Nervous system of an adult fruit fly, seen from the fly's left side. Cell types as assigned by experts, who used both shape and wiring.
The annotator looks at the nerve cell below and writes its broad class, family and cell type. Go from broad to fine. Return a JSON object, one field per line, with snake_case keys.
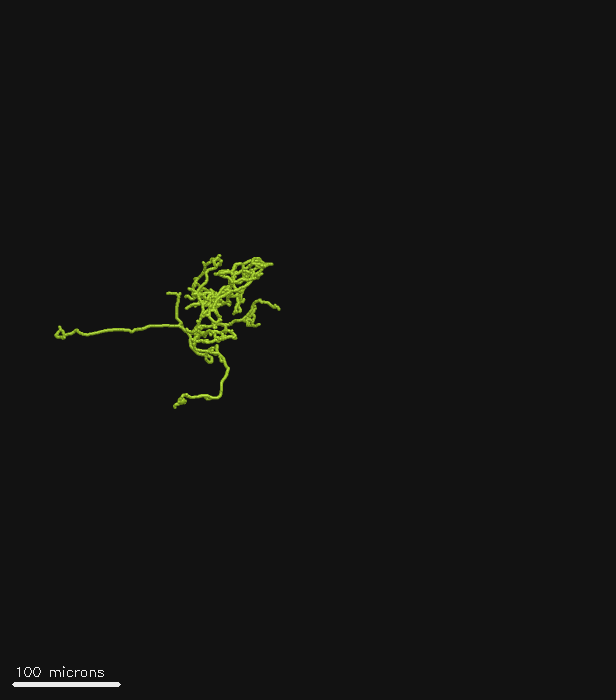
{
 "broad_class": "nerve-cord intrinsic neuron",
 "family": "hemilineage 08B",
 "cell_type": "IN08B035"
}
